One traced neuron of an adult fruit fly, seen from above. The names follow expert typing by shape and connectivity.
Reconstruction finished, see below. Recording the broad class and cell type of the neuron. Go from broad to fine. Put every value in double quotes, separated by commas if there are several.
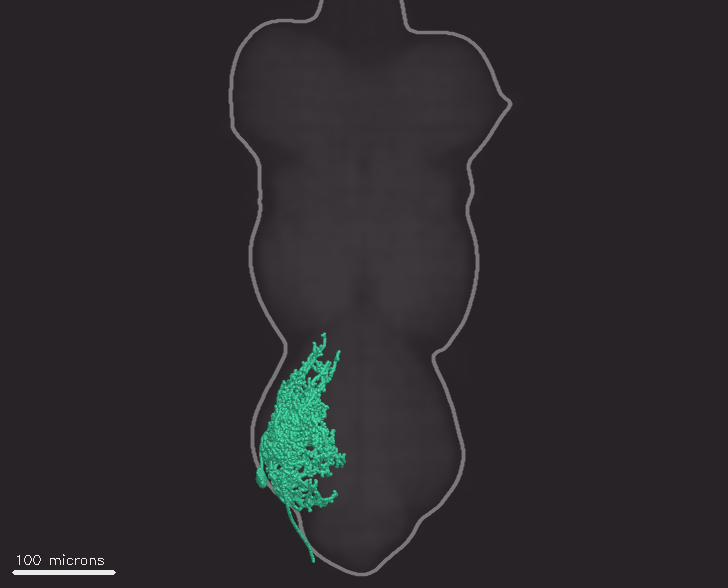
"motor neuron of the nerve cord", "Pleural remotor/abductor MN"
